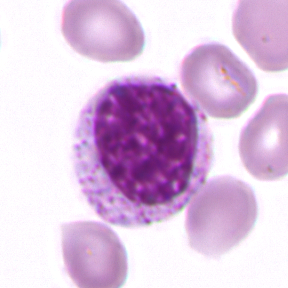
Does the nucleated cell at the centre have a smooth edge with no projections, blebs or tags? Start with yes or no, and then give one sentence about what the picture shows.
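Yes. The cell has a round, smooth outline.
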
